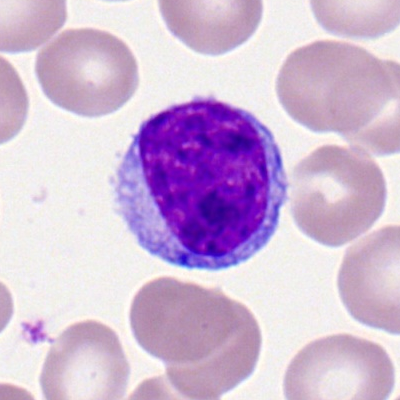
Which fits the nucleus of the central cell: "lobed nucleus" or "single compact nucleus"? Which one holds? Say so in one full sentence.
The nucleus is neither lobed nor band-shaped but one compact round, oval or kidney-shaped mass.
